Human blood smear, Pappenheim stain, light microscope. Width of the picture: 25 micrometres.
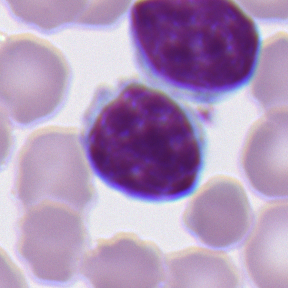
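Typical lymphocyte with a roughly round outline. The nucleus fills almost the whole cell, and the cytoplasm appears only as a thin pale rim, mostly at the upper left, where small irregular projections fringe the edge.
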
